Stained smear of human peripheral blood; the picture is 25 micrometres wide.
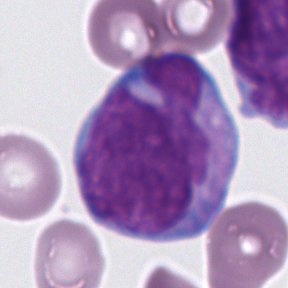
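Atypical promyelocyte, the central cell in a stained peripheral blood smear. Nucleus deeply cleft near its top, filling most of the cell. Cytoplasm pale greyish blue, without vacuoles.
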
